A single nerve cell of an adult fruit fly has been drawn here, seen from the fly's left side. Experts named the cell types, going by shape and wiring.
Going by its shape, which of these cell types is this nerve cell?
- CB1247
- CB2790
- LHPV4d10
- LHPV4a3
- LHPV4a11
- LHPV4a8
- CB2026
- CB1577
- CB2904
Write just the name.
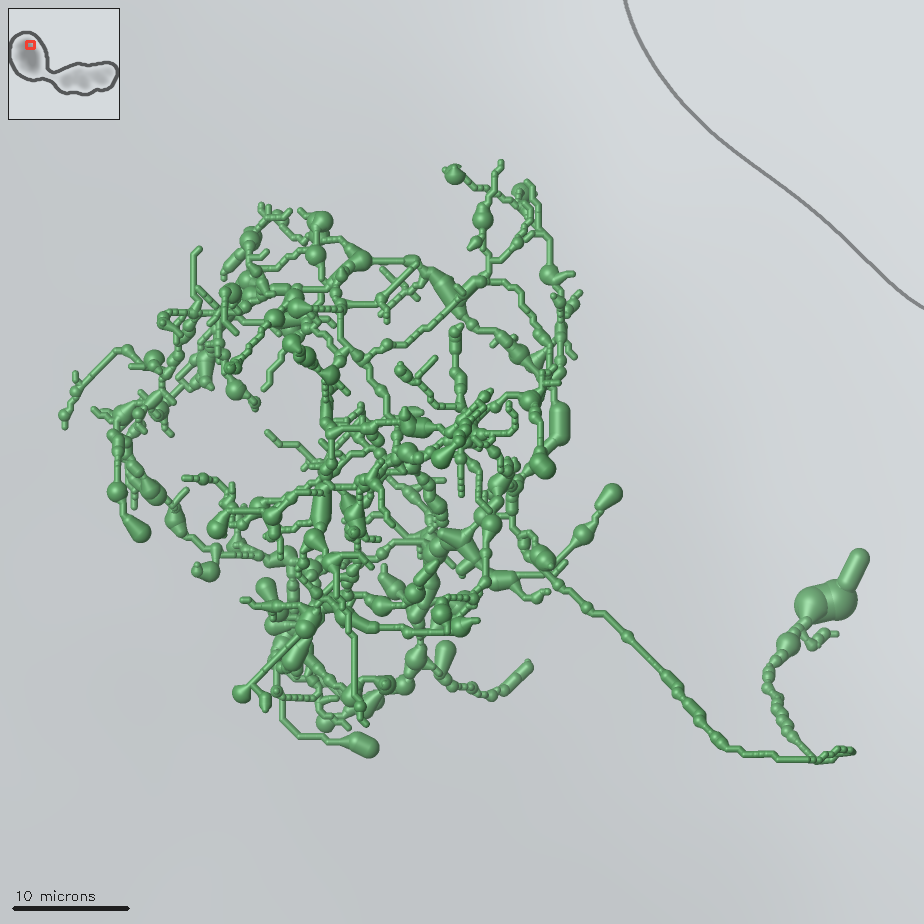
LHPV4a11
